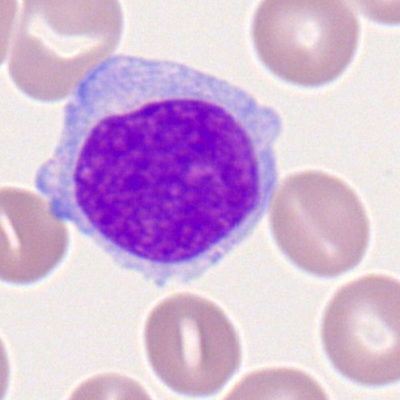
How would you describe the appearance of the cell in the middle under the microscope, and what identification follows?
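Checking the outline first: it is irregular, with small bumps along the edge, most marked on the left. Next, the cytoplasm forms a rim that is wider at the upper left than at the lower right. Within that rim, no distinct granules are seen, and no vacuoles either. This is a myeloblast.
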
